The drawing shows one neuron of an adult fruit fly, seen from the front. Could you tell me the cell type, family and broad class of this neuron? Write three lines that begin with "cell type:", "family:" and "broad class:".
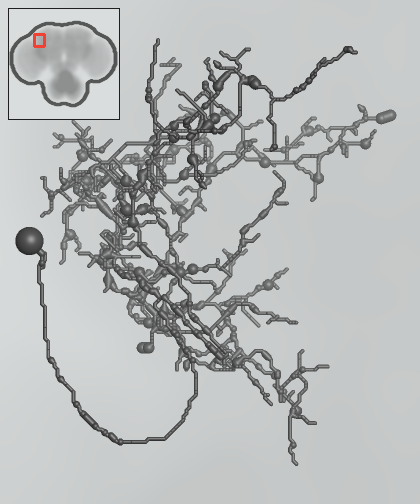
cell type: CB2861
family: hemilineage LHl1
broad class: central-brain intrinsic neuron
